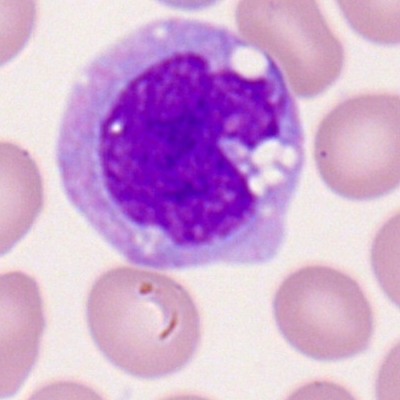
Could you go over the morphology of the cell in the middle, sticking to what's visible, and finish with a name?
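A moderate rim of pale lilac-grey cytoplasm surrounds the nucleus. Clear vacuoles cluster in the notch on the right of the nucleus. No coarse coloured granules are present in the cytoplasm, and the cell surface lacks hair-like projections. The cell is a monocyte.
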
